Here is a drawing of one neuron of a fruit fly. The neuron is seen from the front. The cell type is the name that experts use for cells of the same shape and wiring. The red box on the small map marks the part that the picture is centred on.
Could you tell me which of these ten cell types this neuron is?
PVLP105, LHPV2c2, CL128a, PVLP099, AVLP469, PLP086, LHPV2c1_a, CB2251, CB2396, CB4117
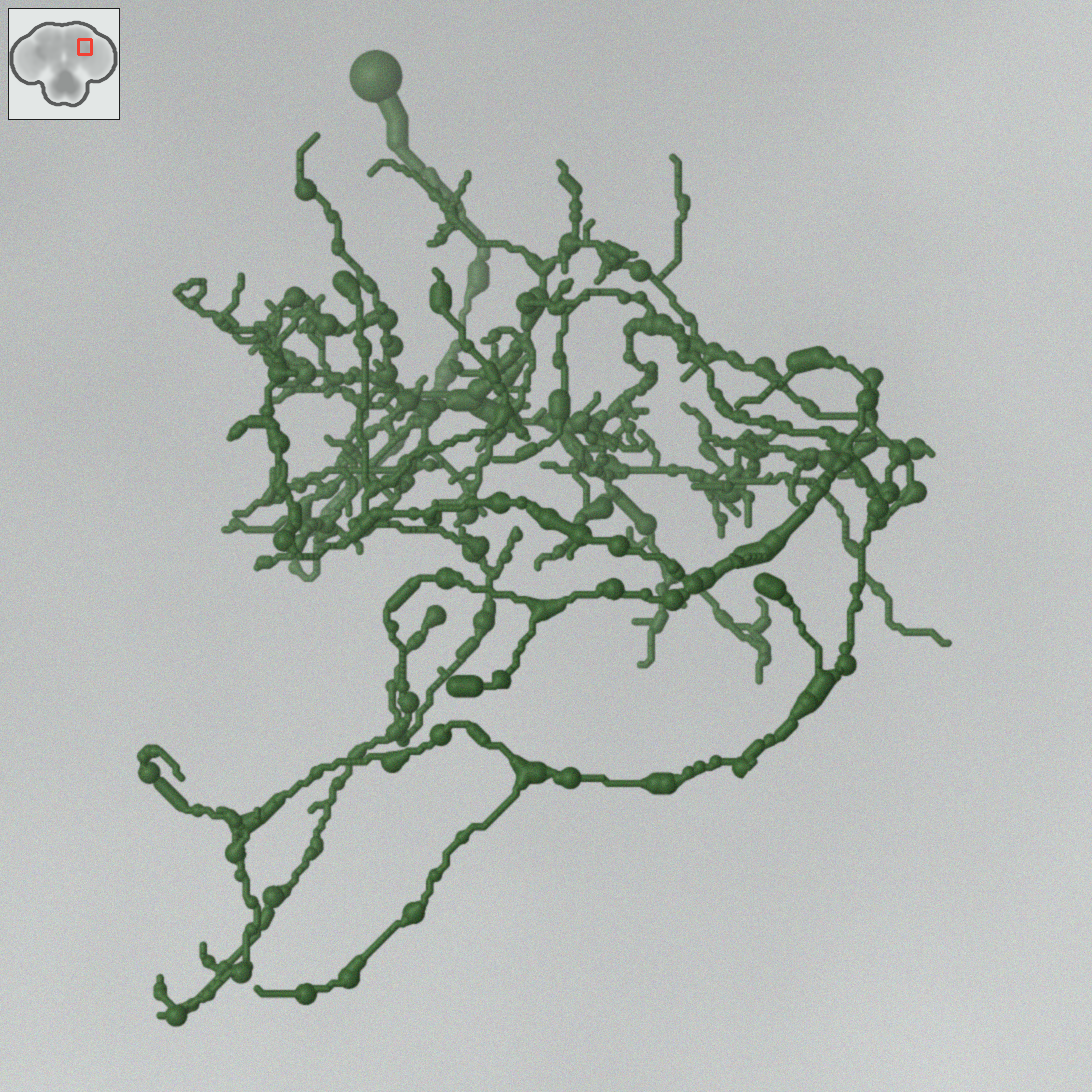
CB2396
